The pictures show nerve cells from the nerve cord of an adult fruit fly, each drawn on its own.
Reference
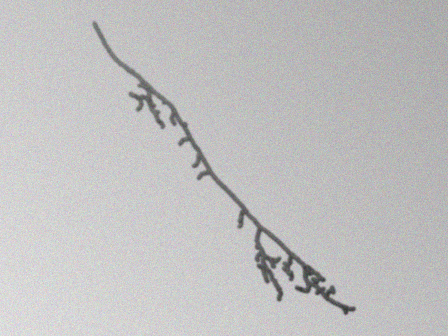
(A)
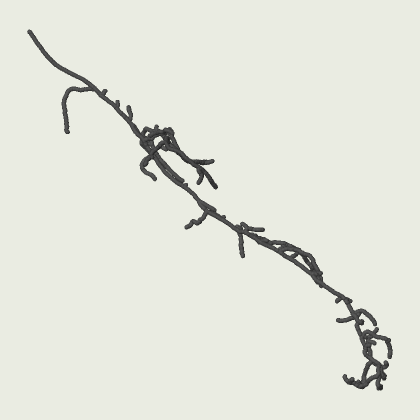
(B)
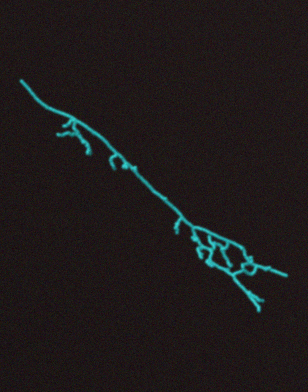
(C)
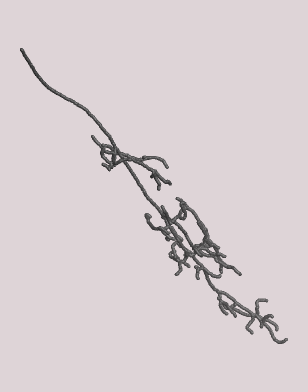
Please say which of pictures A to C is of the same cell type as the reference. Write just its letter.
B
